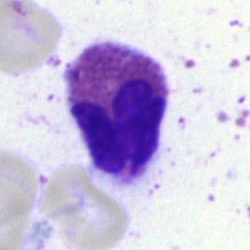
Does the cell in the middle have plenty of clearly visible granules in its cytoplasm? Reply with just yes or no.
Yes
